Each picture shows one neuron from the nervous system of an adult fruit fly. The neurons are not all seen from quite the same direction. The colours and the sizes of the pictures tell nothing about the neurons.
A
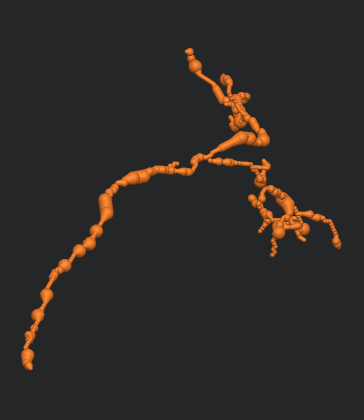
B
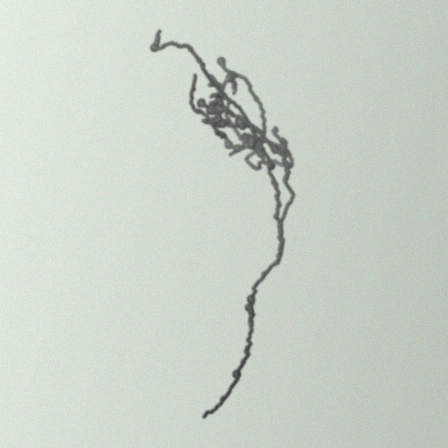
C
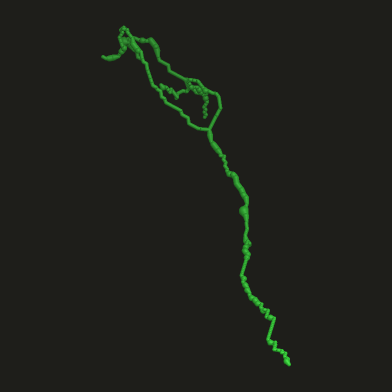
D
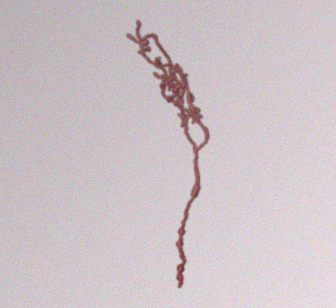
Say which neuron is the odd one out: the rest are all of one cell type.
Picture A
